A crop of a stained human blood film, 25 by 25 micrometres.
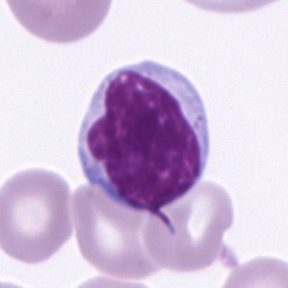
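Typical lymphocyte, the central cell of a stained blood smear. I notice a thin dark tail trailing downward from the lower tip of its nucleus. The chromatin looks dense and deep purple, broken only by a few small pale clefts. I see no nucleoli, and the cytoplasm shows no obvious granules.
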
